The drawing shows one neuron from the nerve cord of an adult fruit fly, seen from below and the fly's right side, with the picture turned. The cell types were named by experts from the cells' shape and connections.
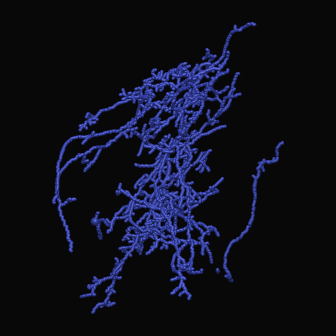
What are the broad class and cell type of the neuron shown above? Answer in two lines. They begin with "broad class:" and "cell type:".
broad class: nerve-cord intrinsic neuron
cell type: INXXX294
